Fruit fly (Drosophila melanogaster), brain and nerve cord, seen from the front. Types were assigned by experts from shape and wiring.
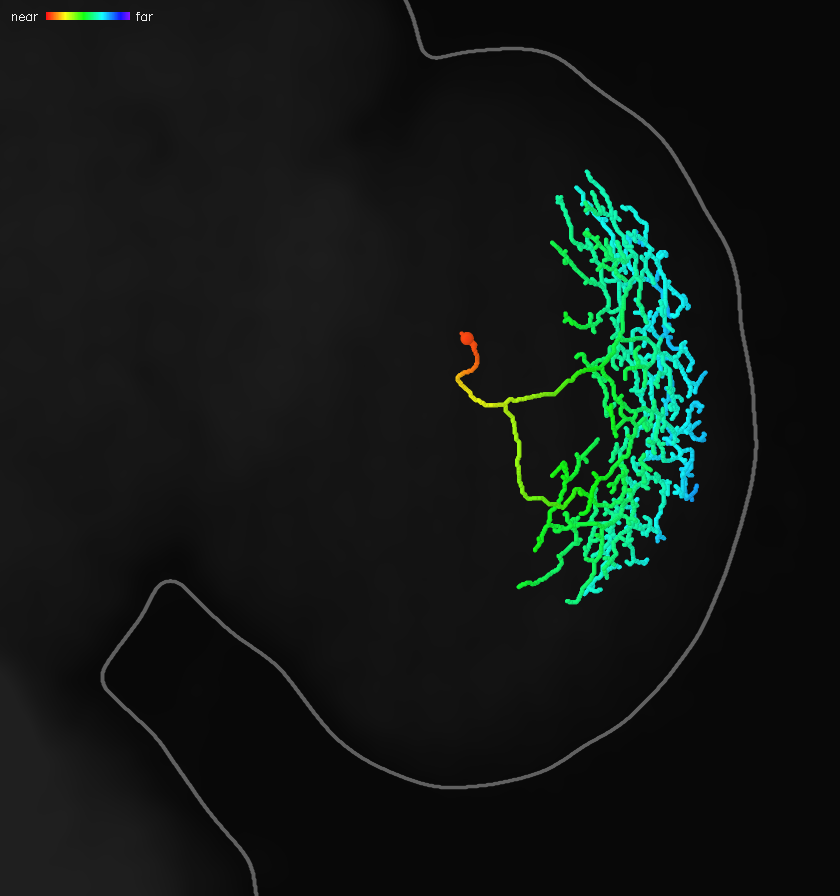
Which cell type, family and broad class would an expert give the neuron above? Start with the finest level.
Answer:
Cm19; Cm; optic-lobe intrinsic neuron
